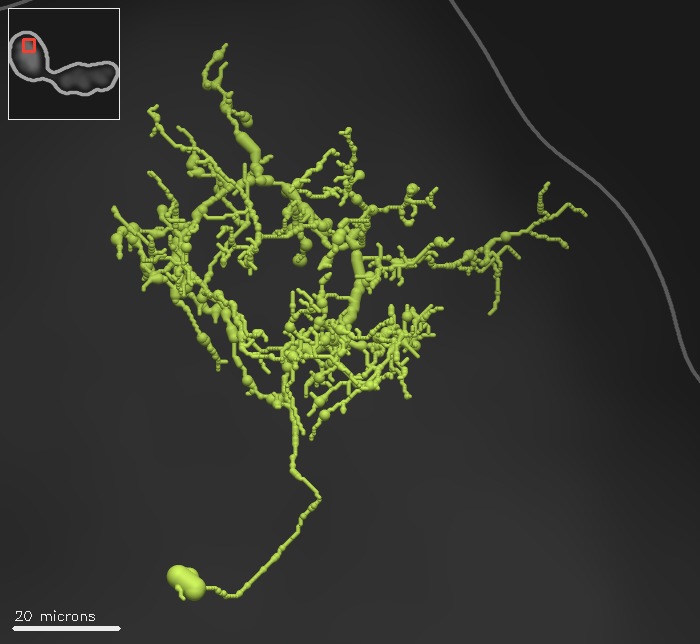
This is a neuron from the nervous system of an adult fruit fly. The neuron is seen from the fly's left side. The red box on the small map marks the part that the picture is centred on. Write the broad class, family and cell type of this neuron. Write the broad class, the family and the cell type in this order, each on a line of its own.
central-brain intrinsic neuron
LHAV
LHAV2k6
